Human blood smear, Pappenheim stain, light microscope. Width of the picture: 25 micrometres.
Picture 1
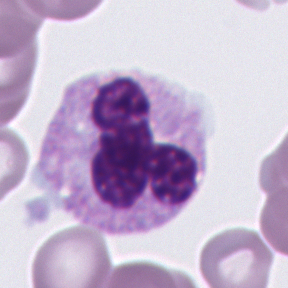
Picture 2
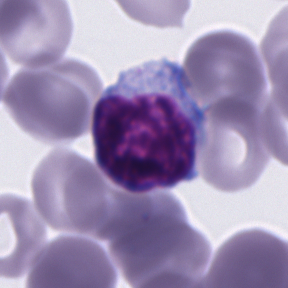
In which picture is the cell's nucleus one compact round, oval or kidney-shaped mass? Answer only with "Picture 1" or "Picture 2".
Picture 2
